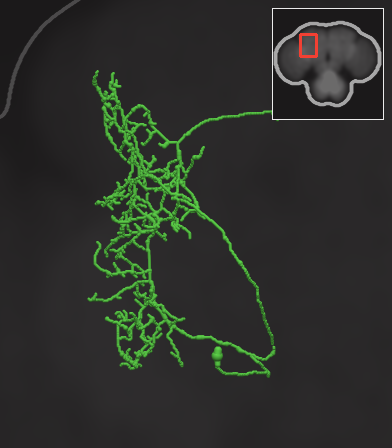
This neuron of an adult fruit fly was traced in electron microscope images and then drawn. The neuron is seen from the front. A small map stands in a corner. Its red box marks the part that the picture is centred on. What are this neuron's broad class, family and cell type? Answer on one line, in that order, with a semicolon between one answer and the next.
central-brain intrinsic neuron; hemilineage LALa1_anterior; AVLP253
